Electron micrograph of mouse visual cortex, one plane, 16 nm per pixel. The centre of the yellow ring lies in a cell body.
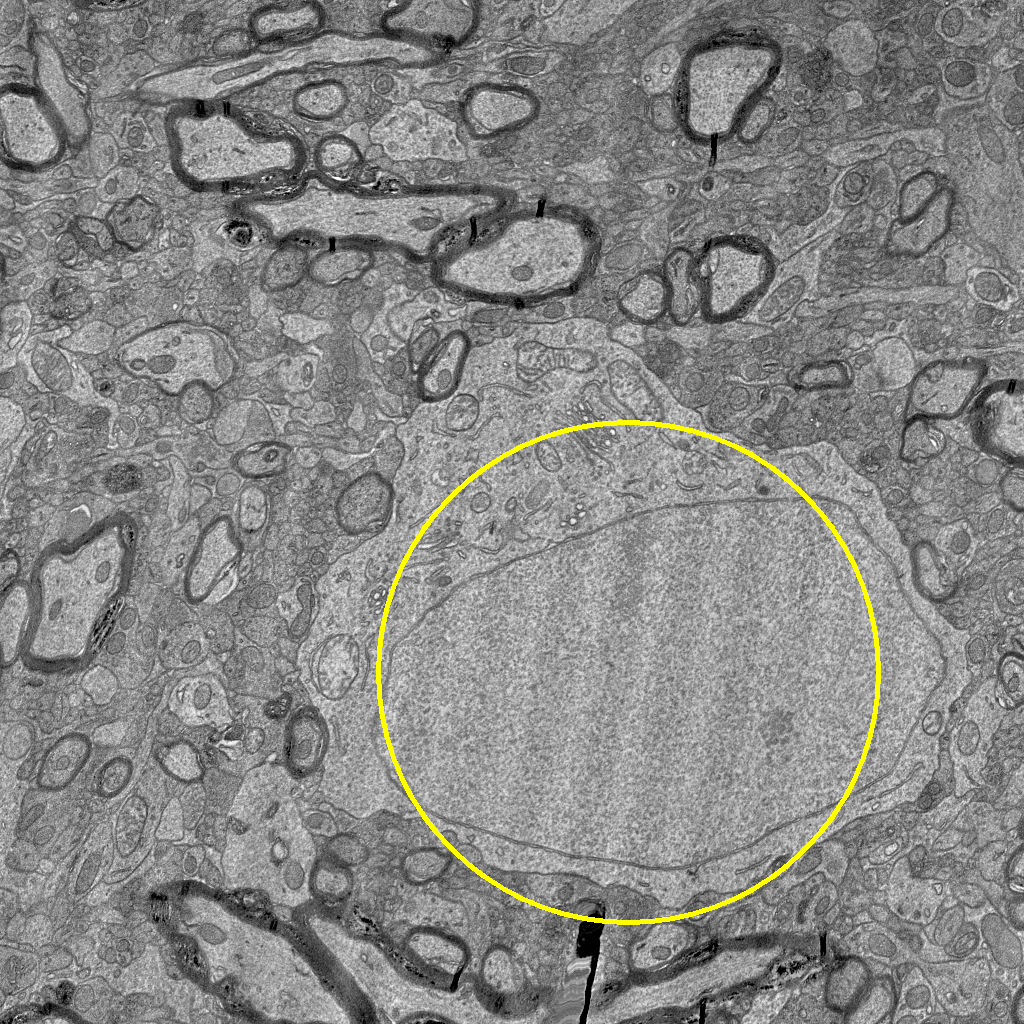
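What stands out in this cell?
A large oval nucleus, wider side to side than top to bottom.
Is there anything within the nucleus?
Yes, a small darker granular patch in its lower right part.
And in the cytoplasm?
Stacked curved membranes with small round vesicles, sitting above the nucleus.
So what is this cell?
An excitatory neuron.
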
